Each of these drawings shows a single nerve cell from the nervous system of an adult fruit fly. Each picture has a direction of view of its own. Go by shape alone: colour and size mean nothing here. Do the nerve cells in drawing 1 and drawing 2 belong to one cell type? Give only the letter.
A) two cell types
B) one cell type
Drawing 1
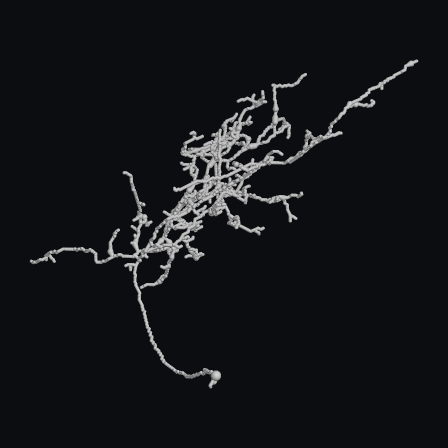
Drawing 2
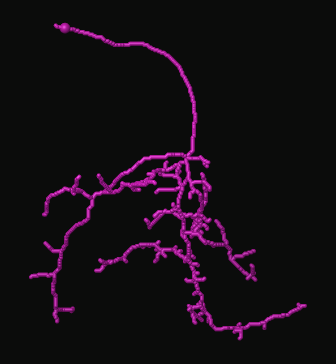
A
